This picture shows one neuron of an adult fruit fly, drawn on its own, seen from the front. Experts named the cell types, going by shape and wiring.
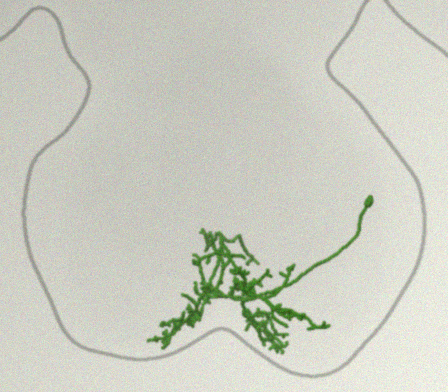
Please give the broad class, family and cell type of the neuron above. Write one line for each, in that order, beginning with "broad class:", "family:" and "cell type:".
broad class: nerve-cord intrinsic neuron
family: hemilineage 09B
cell type: IN09B047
